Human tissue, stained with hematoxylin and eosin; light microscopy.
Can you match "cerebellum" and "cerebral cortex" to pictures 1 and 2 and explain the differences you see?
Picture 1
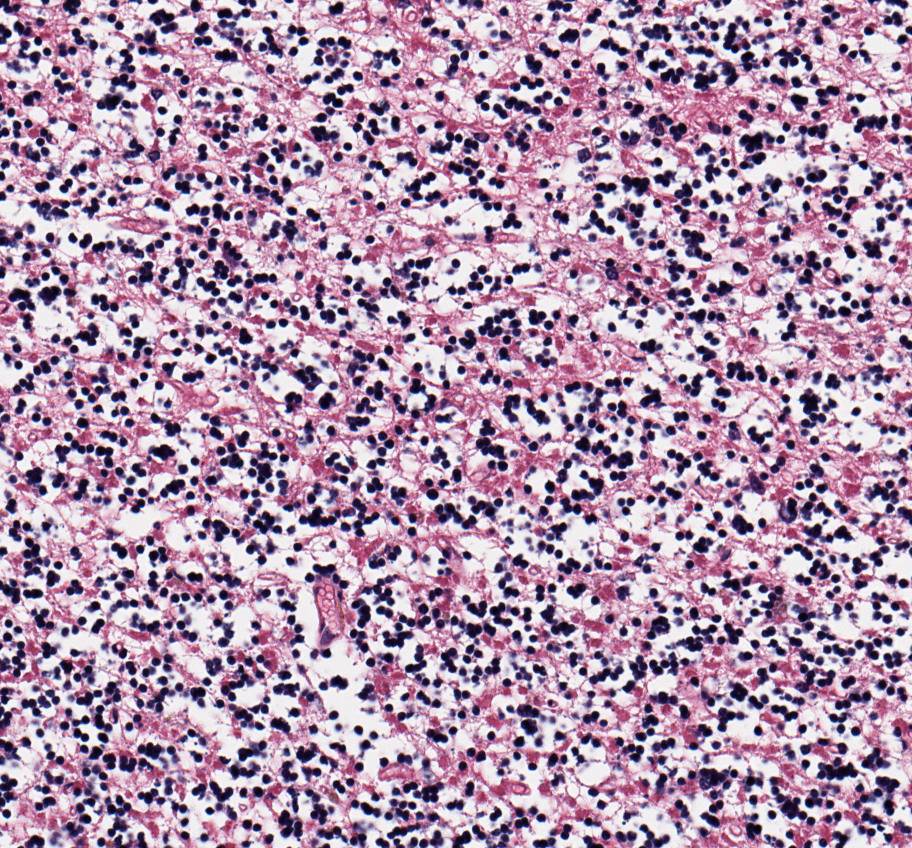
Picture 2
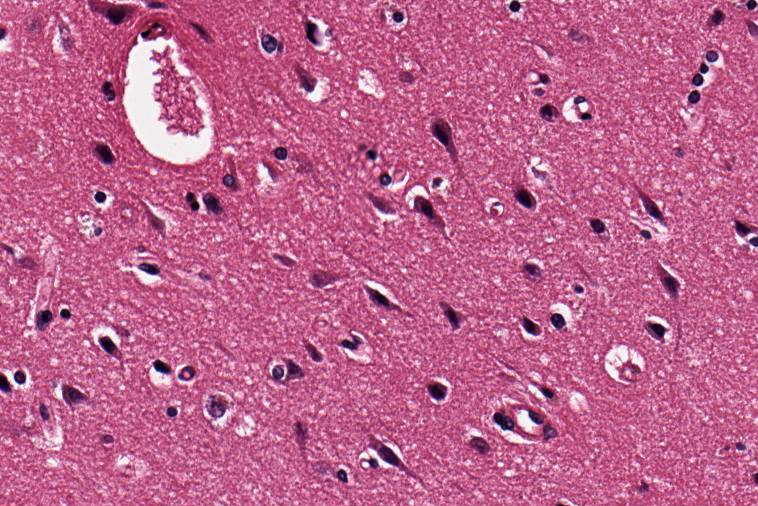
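So, quickly: the cerebellum's in picture 1, and the cerebral cortex is picture 2. The cerebellum picture is small round nuclei, densely and evenly crowded across the whole field with no layering or organised units, uniformly dark with hardly any cytoplasm. Between them runs a fine pink fibrillary network with scattered denser pink patches, and one small vessel cut lengthwise sits in the lower left, left of centre.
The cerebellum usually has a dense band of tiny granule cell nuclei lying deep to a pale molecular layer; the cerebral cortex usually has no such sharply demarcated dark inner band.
The cerebral cortex is looser: cells lie scattered singly across a continuous pink background, with angular neurons bearing tapering processes and many small, round, dark nuclei with little cytoplasm among the larger cells. Up at the upper left there's a vessel with an oval, largely empty lumen holding a small clump of pink material.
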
